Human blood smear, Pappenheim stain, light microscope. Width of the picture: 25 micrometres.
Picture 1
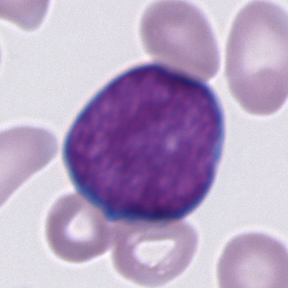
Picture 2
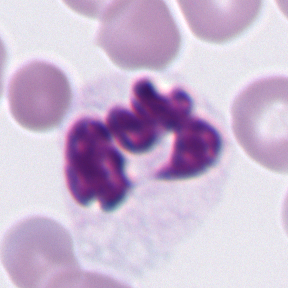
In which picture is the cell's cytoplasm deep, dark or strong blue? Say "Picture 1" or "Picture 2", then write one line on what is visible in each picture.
Picture 1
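What picture 1 shows: The thin rim of cytoplasm is deep blue.
What picture 2 shows: The cytoplasm is abundant and very pale, nearly colourless.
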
